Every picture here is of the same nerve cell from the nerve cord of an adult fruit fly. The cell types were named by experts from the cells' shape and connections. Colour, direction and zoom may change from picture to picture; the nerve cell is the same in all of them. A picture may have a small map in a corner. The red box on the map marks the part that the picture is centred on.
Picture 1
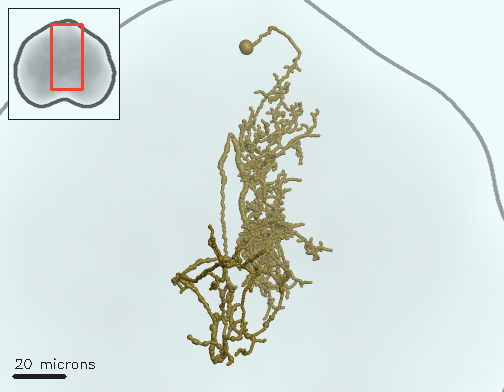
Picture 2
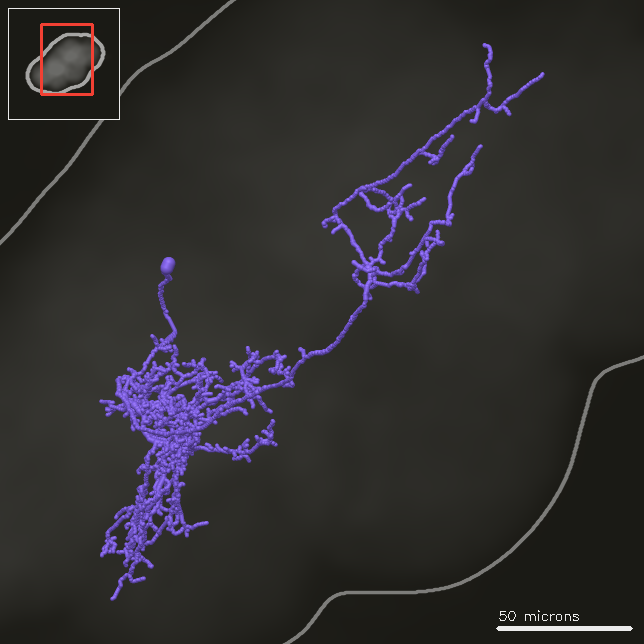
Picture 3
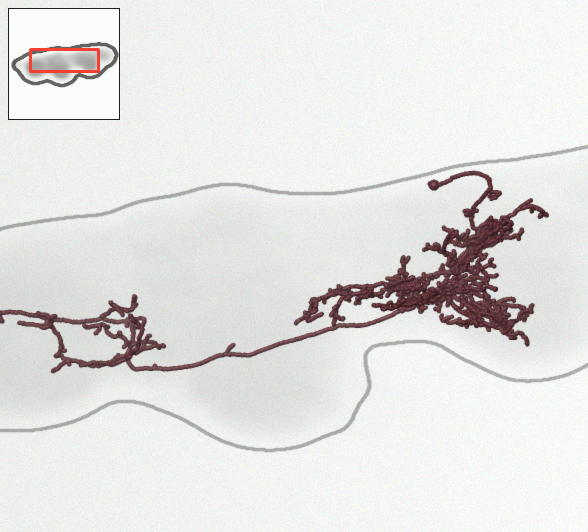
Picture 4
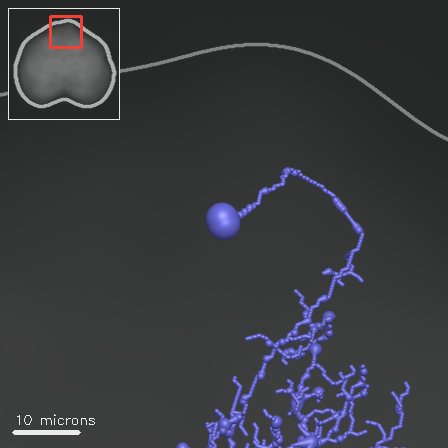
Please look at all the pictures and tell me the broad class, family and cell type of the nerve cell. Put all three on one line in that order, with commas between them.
nerve-cord intrinsic neuron, hemilineage 23B, IN23B011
